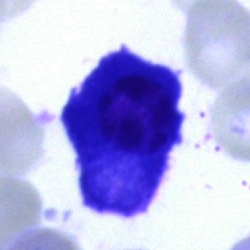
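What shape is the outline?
Irregular and angular, with blunt corners.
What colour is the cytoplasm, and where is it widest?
A deep, dark blue, widest below the nucleus, which sits in the upper half of the cell.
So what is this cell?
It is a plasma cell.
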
